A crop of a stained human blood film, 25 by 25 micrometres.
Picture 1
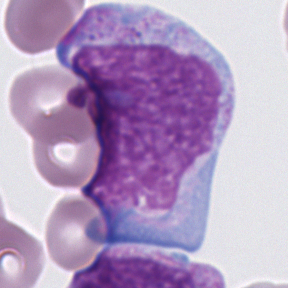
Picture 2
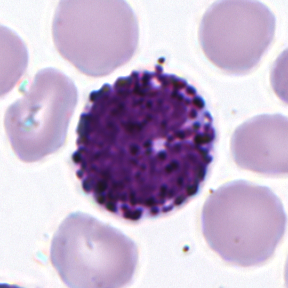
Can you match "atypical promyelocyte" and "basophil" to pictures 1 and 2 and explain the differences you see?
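The first picture holds an atypical promyelocyte, the second a basophil. In the atypical promyelocyte the nucleus fills most of the cell, and the cytoplasm is pale blue. In the basophil, by contrast, the nucleus is hidden under the granules, and its shape cannot be traced.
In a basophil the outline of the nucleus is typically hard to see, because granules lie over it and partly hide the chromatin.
Granules set the second picture apart: coarse dark purple-black granules fill the whole cell.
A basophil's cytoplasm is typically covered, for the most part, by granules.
These granules vary in size and are unevenly scattered.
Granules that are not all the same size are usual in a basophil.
At the margin they make the basophil's edge bumpy, and a few stand just beyond its upper edge. A small pale clear spot lies just right of the basophil's centre, and the cell is about 13 micrometres across. The atypical promyelocyte has an angular outline instead, with several straight edges, and red cells press against its left side.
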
